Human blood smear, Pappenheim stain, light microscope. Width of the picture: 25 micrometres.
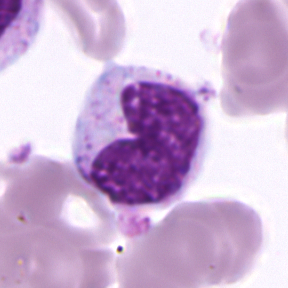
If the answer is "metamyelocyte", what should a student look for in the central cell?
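Point one, the nucleus: it is bean-shaped, with its notch opening toward the left side of the cell. Point two, the chromatin: dark purple and patchy, with small lighter spots among denser clumps. Point three, the granules: fine and pinkish-purple, scattered through the cytoplasm.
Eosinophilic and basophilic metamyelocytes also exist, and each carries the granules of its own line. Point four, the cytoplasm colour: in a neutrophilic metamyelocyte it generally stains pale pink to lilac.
Here the cytoplasm is pale grey-blue, so on this point the cell does not match that usual colour for a metamyelocyte.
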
